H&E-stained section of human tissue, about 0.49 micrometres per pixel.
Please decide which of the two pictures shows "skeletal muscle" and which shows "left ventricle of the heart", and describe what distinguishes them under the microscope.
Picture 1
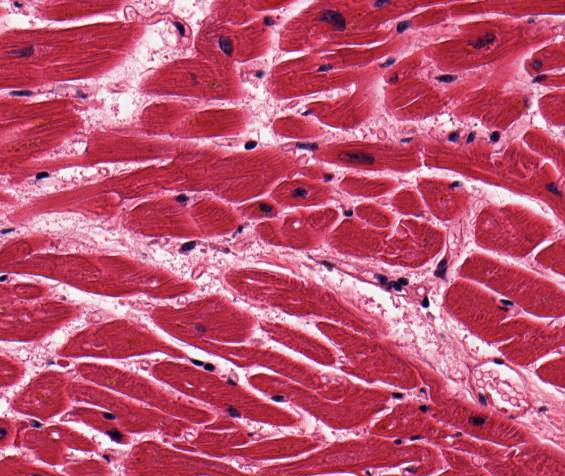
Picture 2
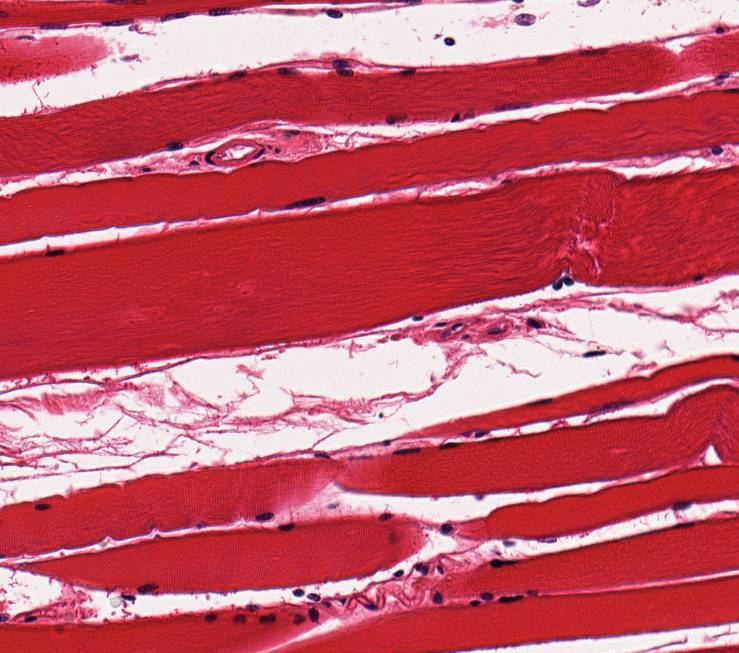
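Picture 1 is the left ventricle of the heart; picture 2, skeletal muscle. Point one, layout: picture 1 is almost entirely cardiac muscle fibres that branch and join, with narrow pale spaces between; picture 2 has long parallel fibres crossing the whole field, rising gently from lower left to upper right. Point two, nuclei: central within the cytoplasm in picture 1, flattened and at the fibre edges in picture 2.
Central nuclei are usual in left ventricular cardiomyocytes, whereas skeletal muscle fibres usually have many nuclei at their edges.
Point three, cytoplasm: deeply eosinophilic and solid, not vacuolated, in picture 1; a deep, even red with eosin in picture 2.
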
